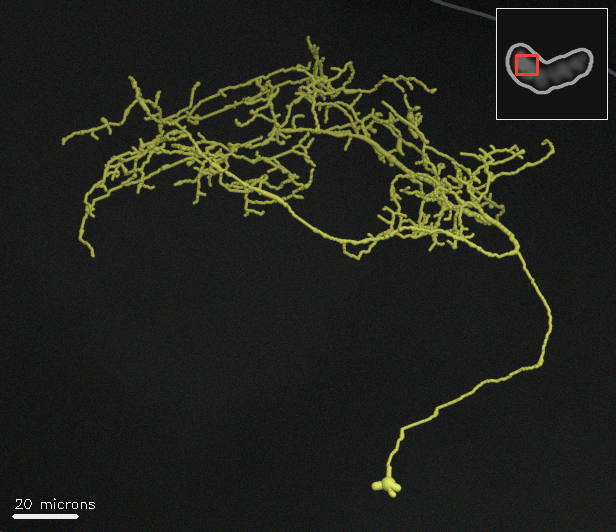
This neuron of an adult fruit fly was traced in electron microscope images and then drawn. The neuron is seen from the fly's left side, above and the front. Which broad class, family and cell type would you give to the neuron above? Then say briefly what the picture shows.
It is a central-brain intrinsic neuron. Its family is hemilineage AOTUv2. Its cell type is SMP036. From left to right in the picture it spans about 160 microns. In this view it is about as wide as it is tall.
